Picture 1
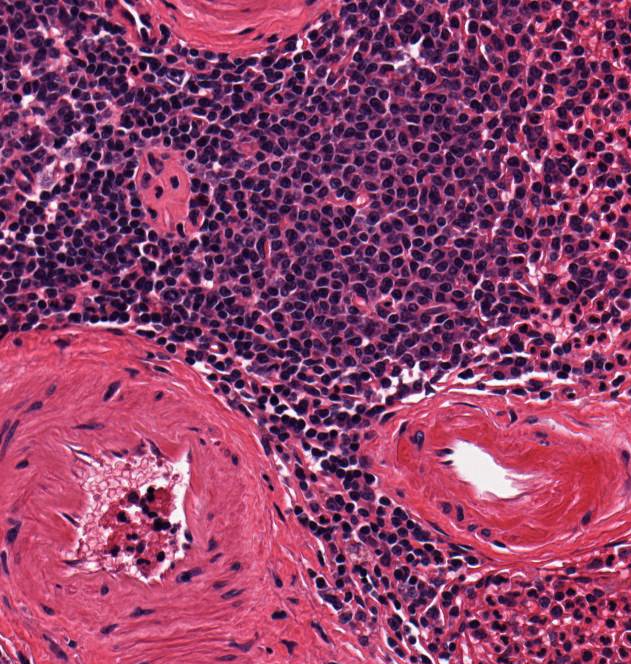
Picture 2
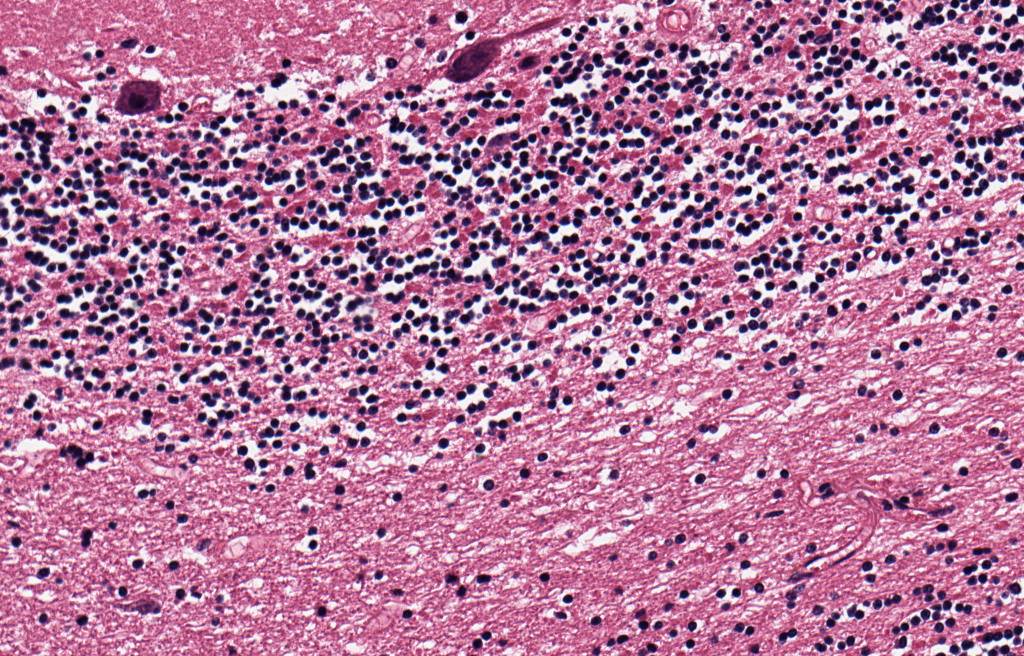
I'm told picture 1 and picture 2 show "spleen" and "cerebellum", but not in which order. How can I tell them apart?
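Picture 1 is spleen; picture 2 is cerebellum. In the spleen, small lymphocytes with round dark nuclei and scant cytoplasm fill most of the field. Its thick-walled vessels, lower left and right, and a smaller one upper left, have walls of concentric pink fibre layers with elongated, spindle-shaped nuclei. In the cerebellum, a broad band of densely packed small, round, dark nuclei crosses the upper half; below lies pink fibrillary tissue with scattered small nuclei. Upper left, two large neurons with dark purple cytoplasm sit where the pale top zone meets the band.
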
